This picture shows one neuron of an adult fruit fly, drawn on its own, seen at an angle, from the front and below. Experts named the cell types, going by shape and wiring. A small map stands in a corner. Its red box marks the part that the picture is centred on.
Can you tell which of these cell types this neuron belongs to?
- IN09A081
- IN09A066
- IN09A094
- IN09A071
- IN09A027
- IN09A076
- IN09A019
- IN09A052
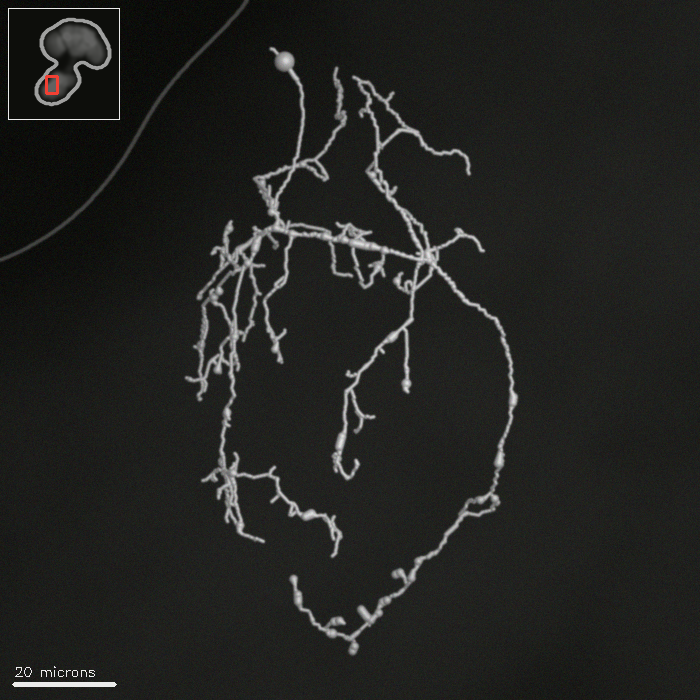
IN09A066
